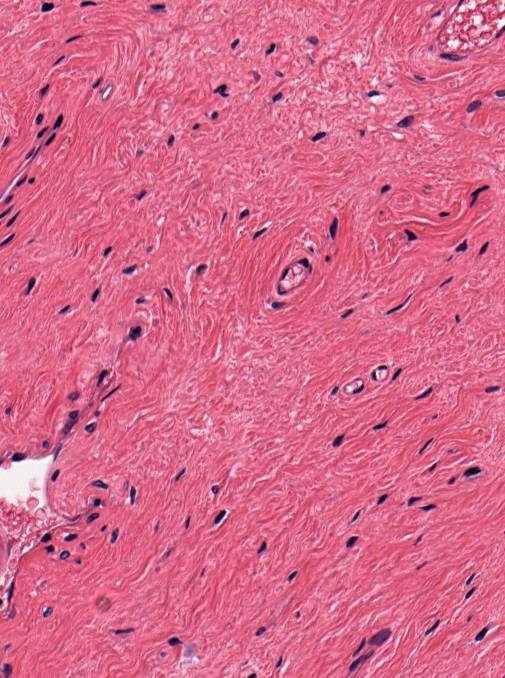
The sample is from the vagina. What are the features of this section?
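Dense pink fibrillar tissue fills the whole field; no epithelium or glands are present. Its wavy fibres run in interlacing, swirling bundles rather than in a single straight direction. Among them lie sparse spindle-shaped cells with small, dark, elongated nuclei. Near the centre, a small vessel containing red blood cells is encircled by fibres running concentrically around it.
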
